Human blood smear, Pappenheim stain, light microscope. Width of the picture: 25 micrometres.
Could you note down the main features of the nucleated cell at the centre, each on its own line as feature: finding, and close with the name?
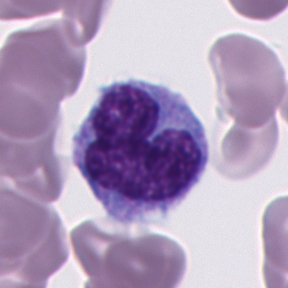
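Notch: a deep one in the nucleus, opening toward the upper right
Nuclear shape: a single folded mass, not separate lobes linked by thin strands
Chromatin: dark purple, mottled and patchy
Border: finely ragged, not smooth
Cell size: about 12 micrometres across
Nucleus size: about 10 micrometres across
Nuclear share: about 70% of the cell's area
Name: monocyte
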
